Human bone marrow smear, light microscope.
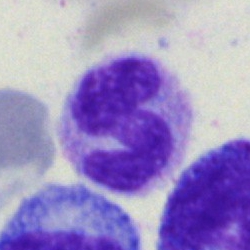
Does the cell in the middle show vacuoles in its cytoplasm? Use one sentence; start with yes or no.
No, vacuoles cannot be seen anywhere in its cytoplasm.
